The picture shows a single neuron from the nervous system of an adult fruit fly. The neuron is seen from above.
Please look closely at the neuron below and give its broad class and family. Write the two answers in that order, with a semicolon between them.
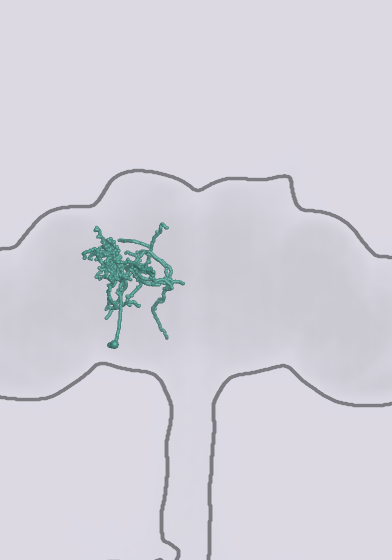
central-brain intrinsic neuron; hemilineage SMPpv2_ventral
